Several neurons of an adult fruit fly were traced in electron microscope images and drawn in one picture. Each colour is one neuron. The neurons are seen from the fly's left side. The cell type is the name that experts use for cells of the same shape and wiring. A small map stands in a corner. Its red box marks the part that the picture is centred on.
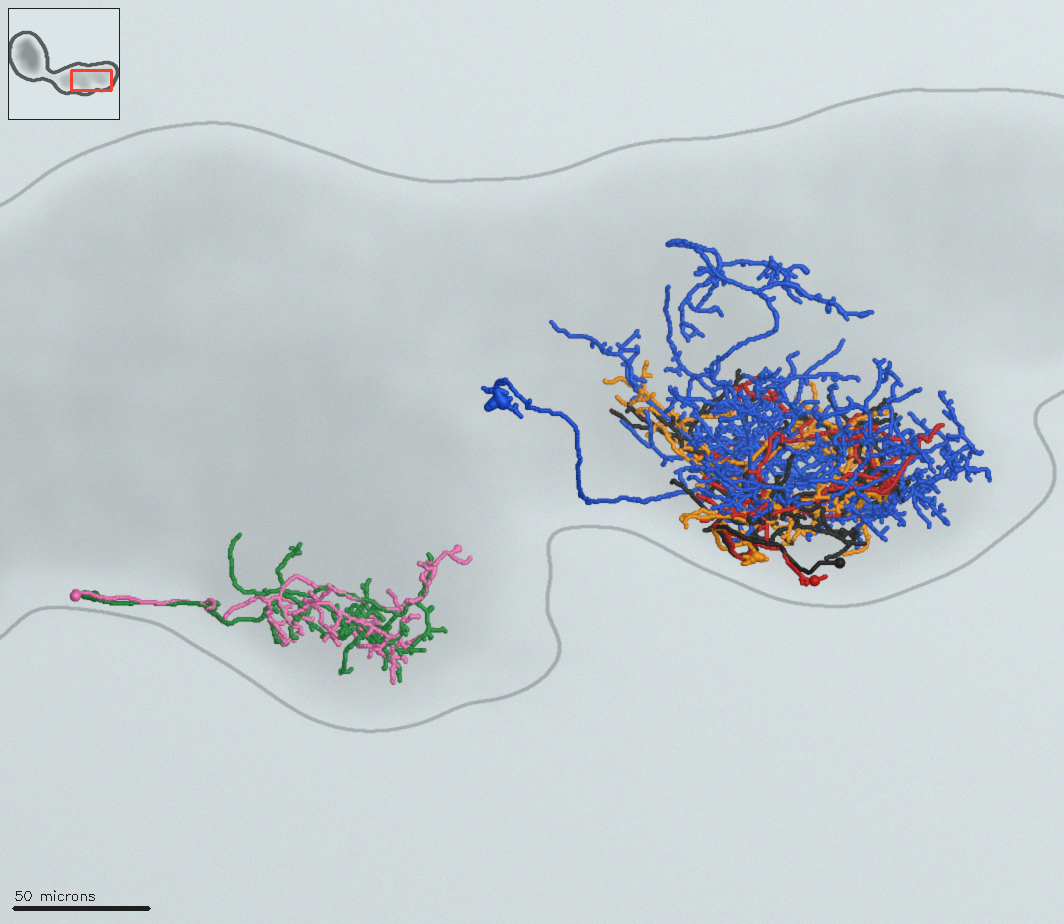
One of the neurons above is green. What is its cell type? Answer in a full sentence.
The cell type is IN14A110.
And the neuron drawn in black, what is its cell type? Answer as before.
The cell type is IN14A032.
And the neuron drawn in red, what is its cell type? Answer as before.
The cell type is IN14A095.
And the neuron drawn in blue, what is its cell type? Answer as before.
The cell type is IN01A016.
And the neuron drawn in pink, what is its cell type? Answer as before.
The cell type is IN14A114.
